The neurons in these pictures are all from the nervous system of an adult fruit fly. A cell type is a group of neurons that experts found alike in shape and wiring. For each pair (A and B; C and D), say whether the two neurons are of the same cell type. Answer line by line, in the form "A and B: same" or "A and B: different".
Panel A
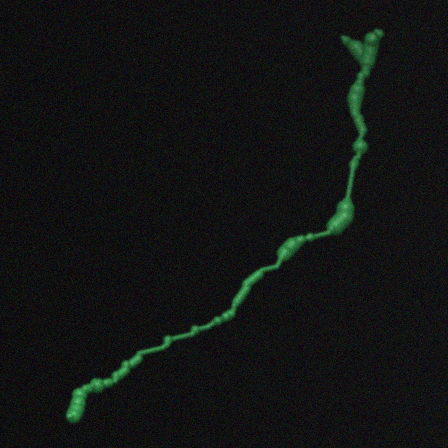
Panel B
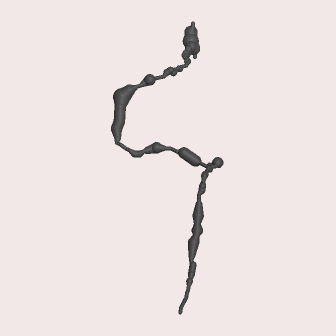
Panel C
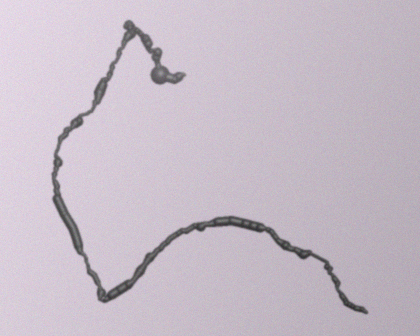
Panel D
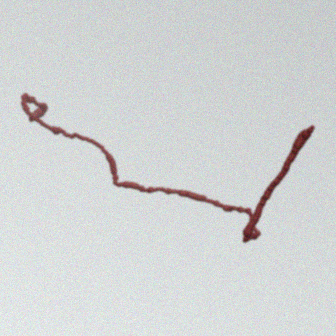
A and B: same
C and D: same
